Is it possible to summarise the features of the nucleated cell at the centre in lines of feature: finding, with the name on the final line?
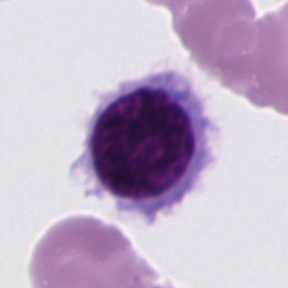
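Border: ragged, with fine hair-like projections all around the edge
Chromatin: dark purple, densely packed
Nucleolus: I can't see one
Cytoplasm: a rim around the nucleus on all sides
Name: so, a hairy cell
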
